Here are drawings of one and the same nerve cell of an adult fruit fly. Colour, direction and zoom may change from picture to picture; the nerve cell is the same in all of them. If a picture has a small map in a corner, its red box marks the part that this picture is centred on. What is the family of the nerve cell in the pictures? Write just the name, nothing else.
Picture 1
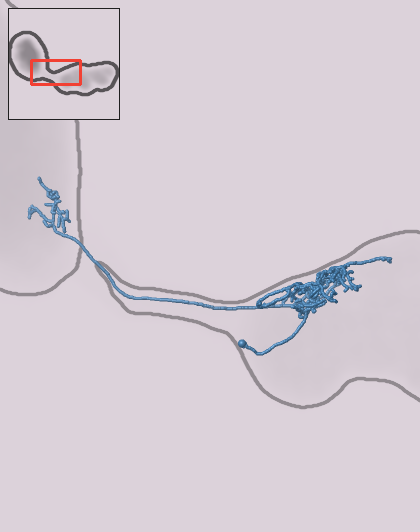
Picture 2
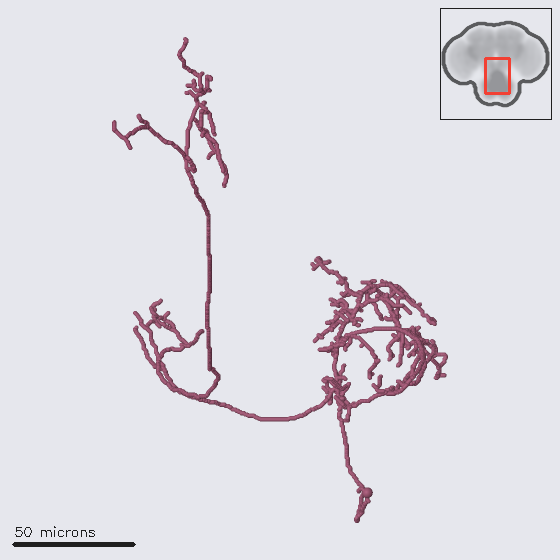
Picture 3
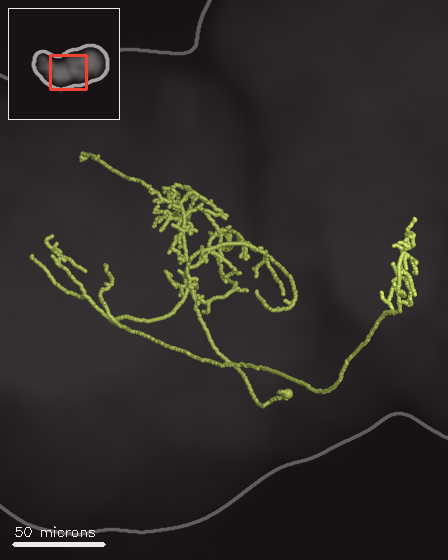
hemilineage 07B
